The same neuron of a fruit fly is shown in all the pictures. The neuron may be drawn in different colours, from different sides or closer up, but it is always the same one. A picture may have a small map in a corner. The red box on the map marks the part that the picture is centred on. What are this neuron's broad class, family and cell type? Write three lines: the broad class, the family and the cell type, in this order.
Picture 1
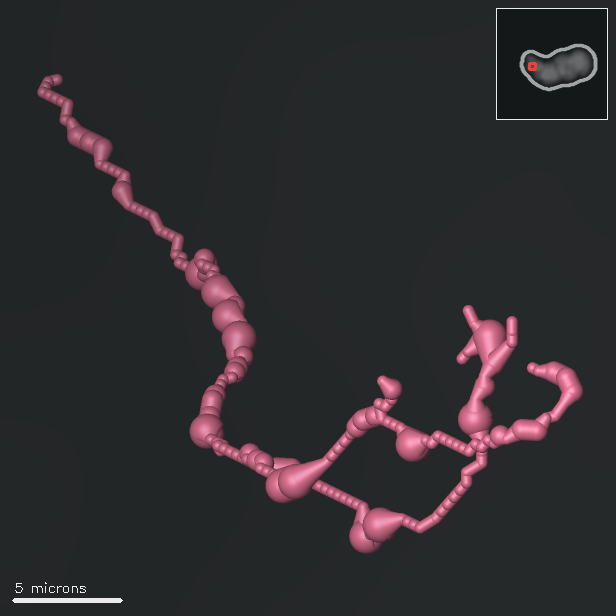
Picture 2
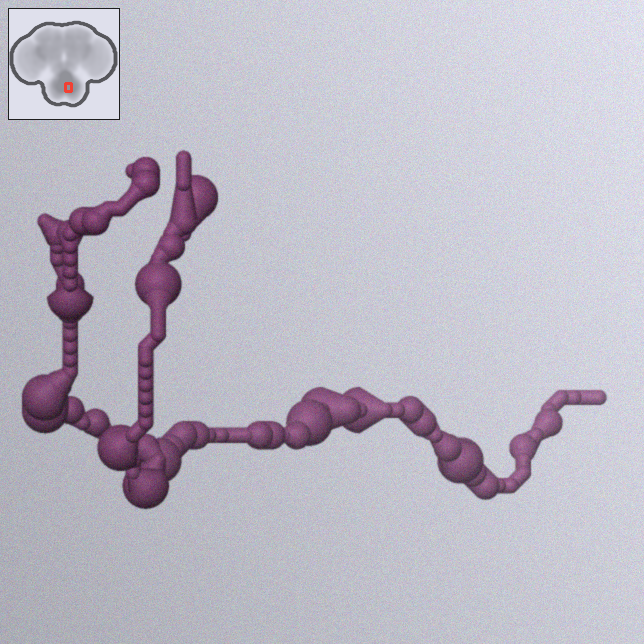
sensory neuron entering the nerve cord
class mechanosensory tactile
SNta30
